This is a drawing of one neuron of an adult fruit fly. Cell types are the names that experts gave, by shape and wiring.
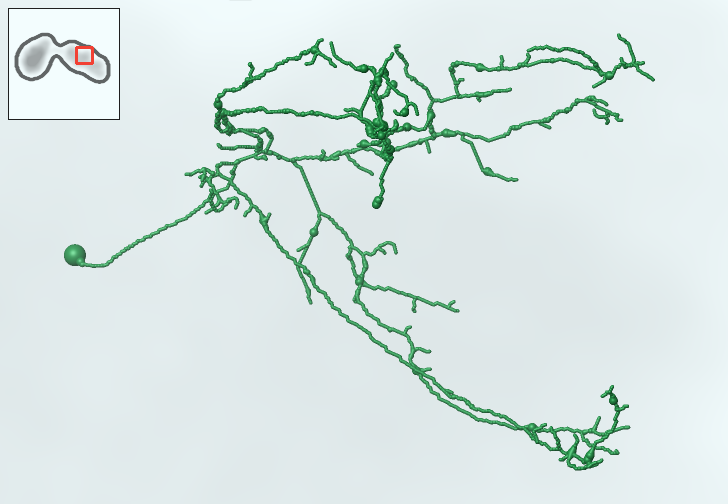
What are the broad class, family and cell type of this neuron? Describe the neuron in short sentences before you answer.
The cell body can be seen on the left of the picture. The picture shows dozens of branch ends. Its broad class is nerve-cord intrinsic neuron. Its family is hemilineage 09A. Its cell type is IN09A081.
